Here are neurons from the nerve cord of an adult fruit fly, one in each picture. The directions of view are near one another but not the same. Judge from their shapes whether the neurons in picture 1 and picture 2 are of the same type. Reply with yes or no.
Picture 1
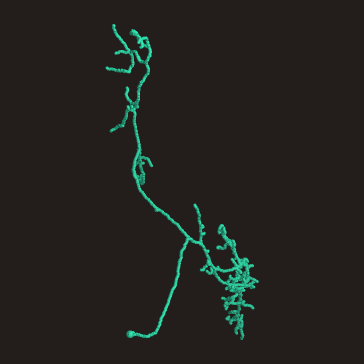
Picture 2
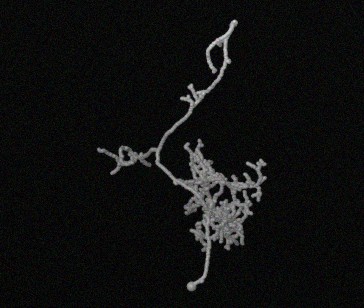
no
